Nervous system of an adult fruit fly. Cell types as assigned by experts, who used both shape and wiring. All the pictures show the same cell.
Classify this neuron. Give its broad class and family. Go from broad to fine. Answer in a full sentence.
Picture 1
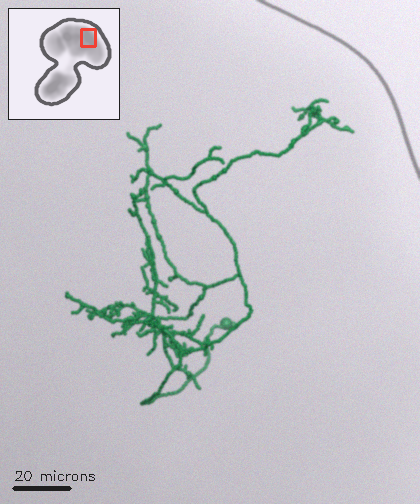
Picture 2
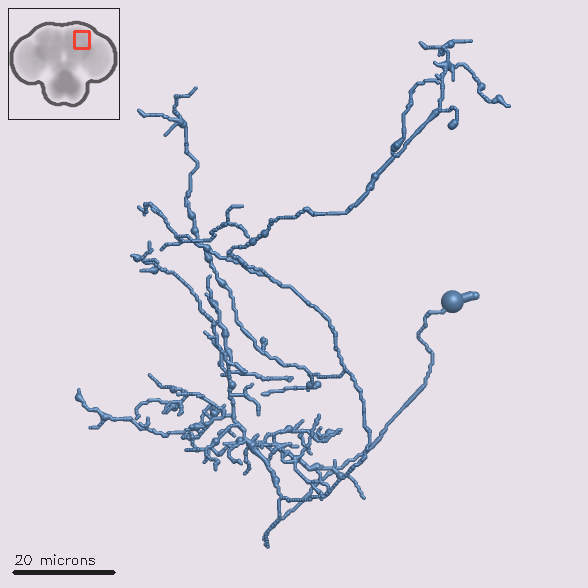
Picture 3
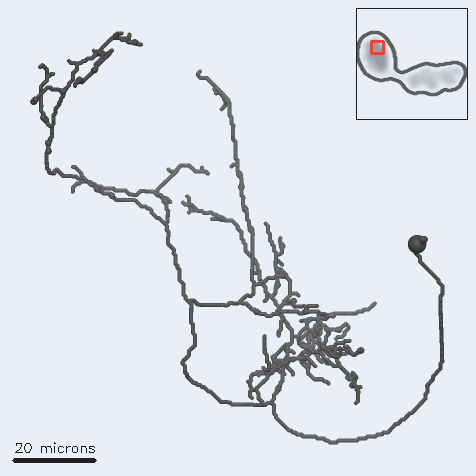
A central-brain intrinsic neuron of hemilineage VLPp&l1_anterior.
